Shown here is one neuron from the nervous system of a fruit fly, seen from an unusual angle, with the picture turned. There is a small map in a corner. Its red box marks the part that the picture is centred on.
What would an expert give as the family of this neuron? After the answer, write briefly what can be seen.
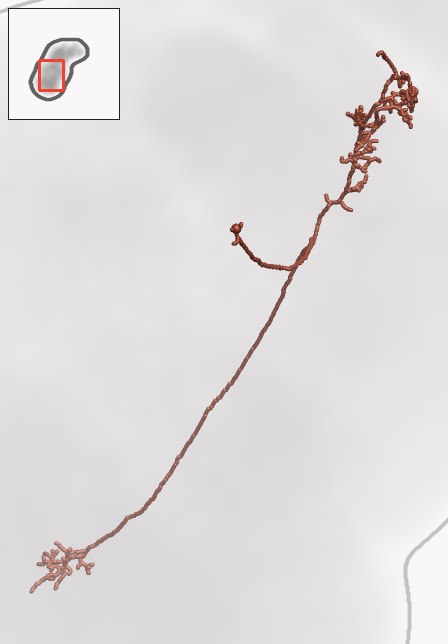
The family is hemilineage VLPa2. Its broad class is central-brain intrinsic neuron. As drawn here it is taller than it is wide.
